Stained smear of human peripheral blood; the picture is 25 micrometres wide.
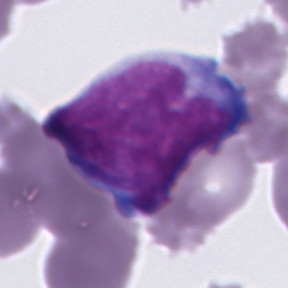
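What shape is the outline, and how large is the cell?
Irregular and angular rather than round, about 18 by 14 micrometres.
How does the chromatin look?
Fine and evenly stippled, stained purple-magenta.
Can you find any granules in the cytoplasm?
None are seen; the cytoplasm is a blue rim, widest at the upper right.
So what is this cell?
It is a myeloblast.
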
